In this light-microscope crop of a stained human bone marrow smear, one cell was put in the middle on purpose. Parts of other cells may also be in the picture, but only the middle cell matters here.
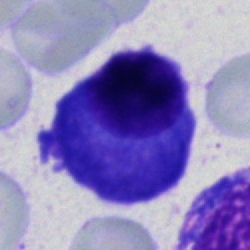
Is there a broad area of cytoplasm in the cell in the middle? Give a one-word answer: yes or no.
Yes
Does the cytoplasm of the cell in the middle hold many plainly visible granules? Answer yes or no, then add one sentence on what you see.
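No. No granules are visible in the cytoplasm.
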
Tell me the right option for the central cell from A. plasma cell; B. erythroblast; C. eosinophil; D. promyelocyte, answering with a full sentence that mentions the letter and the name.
The correct response is option A, naming the cell in the middle as a plasma cell.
